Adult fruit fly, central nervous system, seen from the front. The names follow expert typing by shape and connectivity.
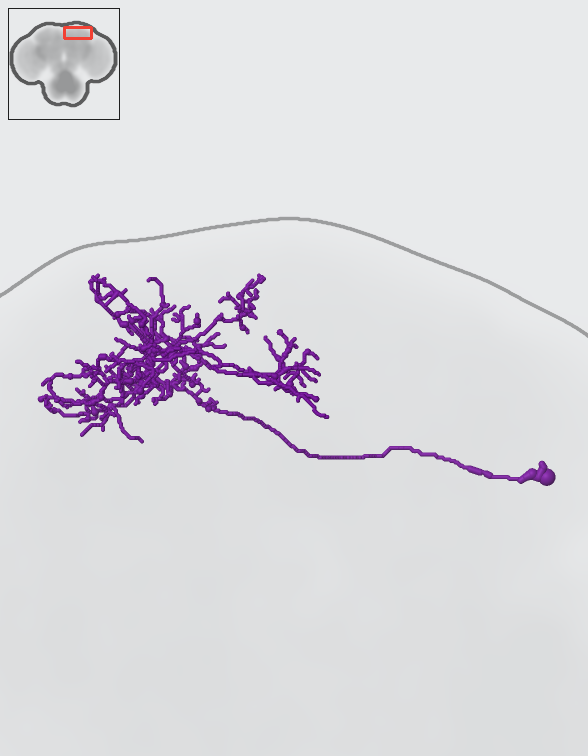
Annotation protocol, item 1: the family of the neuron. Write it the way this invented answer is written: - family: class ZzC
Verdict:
- family: hemilineage DL2_dorsal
